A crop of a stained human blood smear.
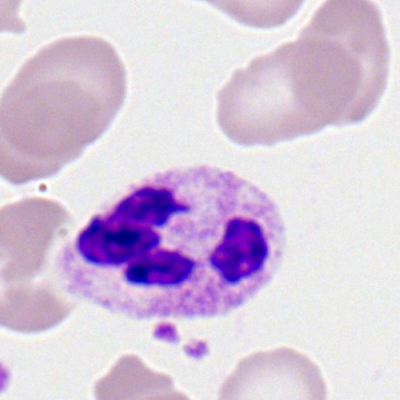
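Segmented neutrophil, the central cell of this stained blood smear: look first at the nucleus, divided into several separate lobes, with one lobe sitting apart on the right. Its chromatin is dark purple and coarsely clumped, and fine pinkish-lilac granules fill the cytoplasm evenly.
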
